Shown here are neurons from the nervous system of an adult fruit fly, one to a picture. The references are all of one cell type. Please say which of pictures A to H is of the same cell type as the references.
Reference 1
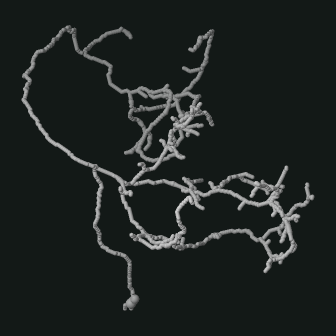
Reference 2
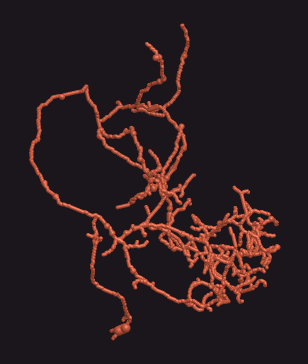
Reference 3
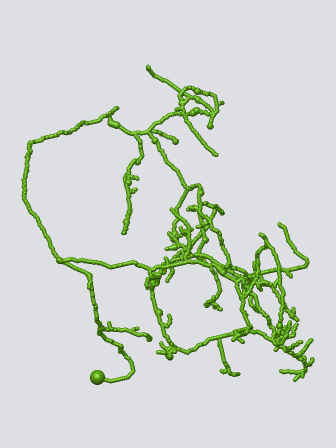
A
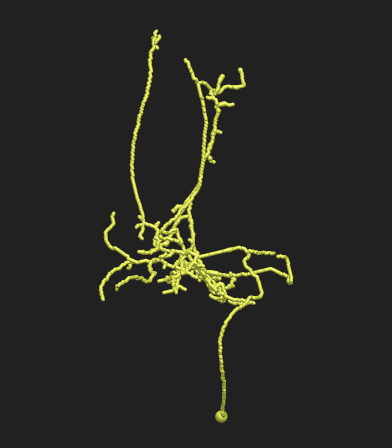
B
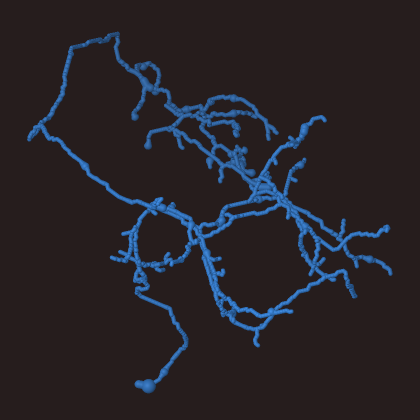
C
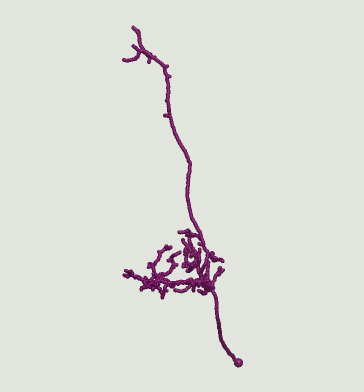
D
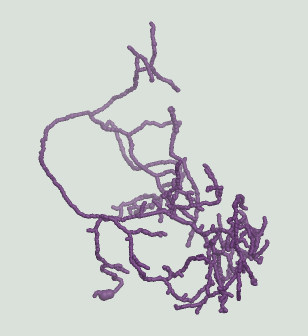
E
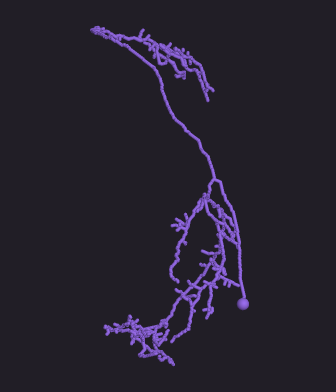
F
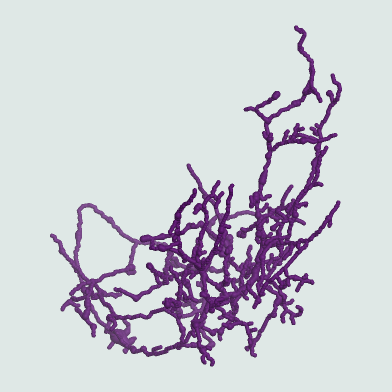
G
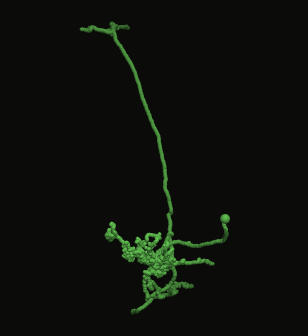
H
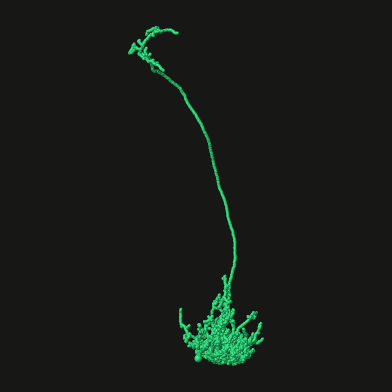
D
